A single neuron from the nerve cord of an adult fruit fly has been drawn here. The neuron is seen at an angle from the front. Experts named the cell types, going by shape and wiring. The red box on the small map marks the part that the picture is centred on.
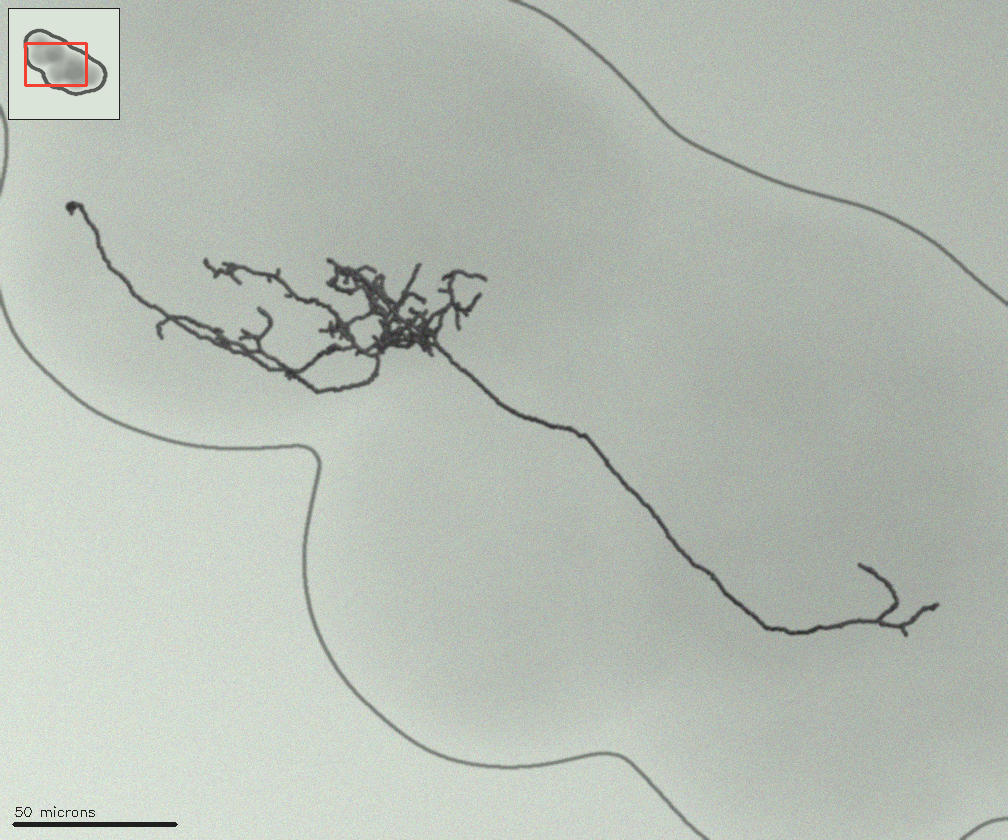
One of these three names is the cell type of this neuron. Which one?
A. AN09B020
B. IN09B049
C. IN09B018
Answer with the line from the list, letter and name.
B. IN09B049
